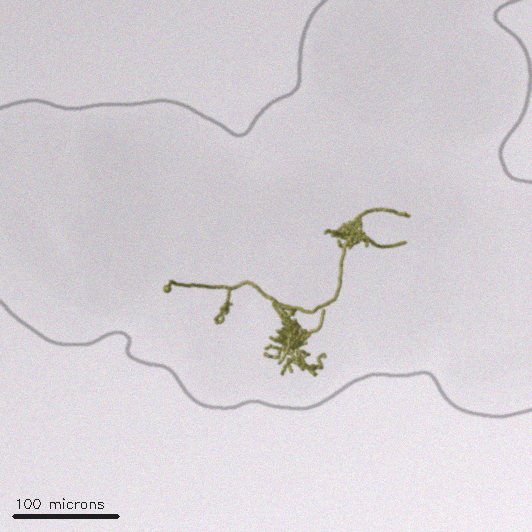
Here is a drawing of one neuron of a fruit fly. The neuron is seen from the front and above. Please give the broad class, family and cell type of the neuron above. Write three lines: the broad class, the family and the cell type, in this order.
central-brain intrinsic neuron
hemilineage CREa1_ventral
mAL_m4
